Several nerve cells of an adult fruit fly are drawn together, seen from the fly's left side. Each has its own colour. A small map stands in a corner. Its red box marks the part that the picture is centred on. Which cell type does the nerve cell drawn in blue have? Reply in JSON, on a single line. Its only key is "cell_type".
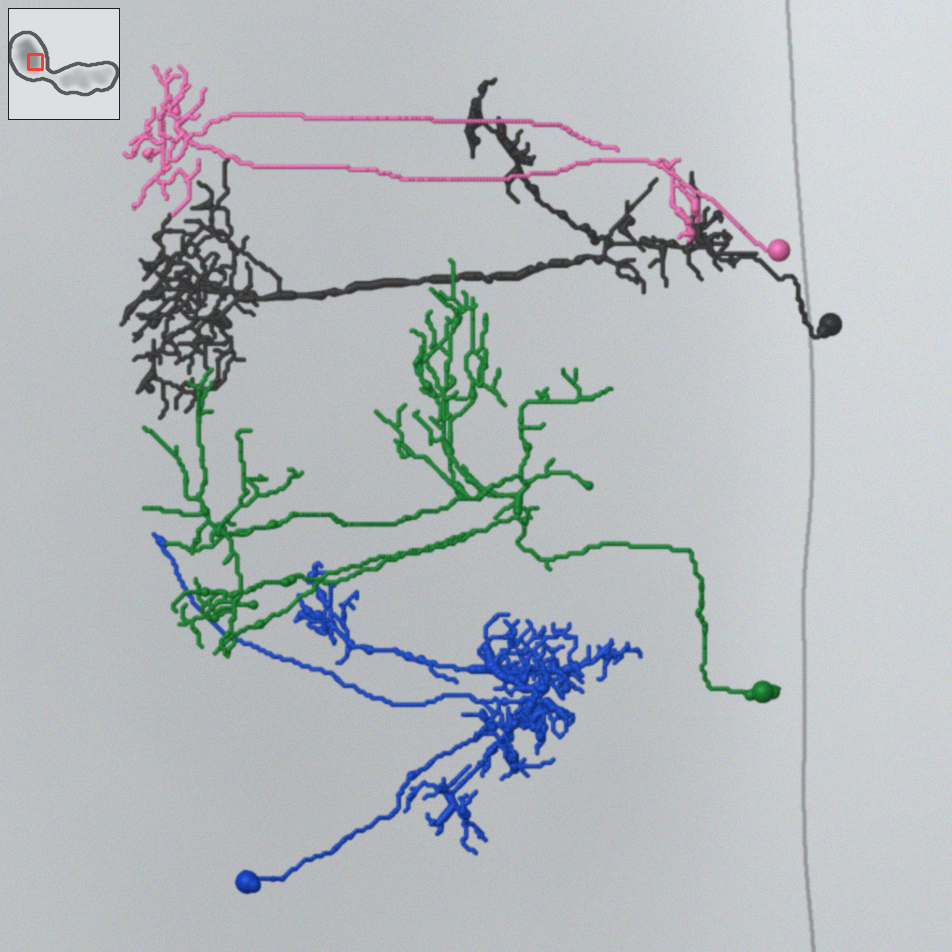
{"cell_type": "TmY14"}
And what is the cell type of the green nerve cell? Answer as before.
{"cell_type": "Y14"}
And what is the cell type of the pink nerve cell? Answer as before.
{"cell_type": "T4c"}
